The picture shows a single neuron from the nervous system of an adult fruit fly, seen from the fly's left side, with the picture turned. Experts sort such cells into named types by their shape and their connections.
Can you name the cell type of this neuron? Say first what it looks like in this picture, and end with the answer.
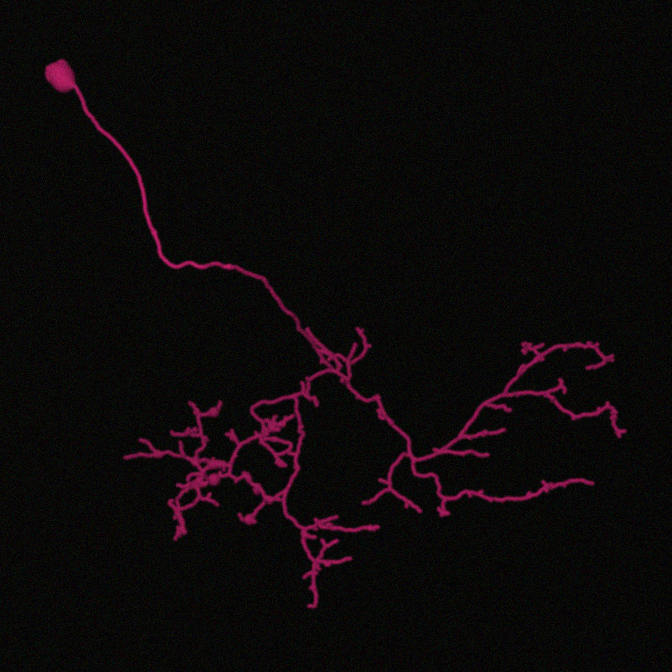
Dozens of branch ends can be seen. In this view it is about as wide as it is tall. This is an optic-lobe intrinsic neuron. The cell type is Cm16.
